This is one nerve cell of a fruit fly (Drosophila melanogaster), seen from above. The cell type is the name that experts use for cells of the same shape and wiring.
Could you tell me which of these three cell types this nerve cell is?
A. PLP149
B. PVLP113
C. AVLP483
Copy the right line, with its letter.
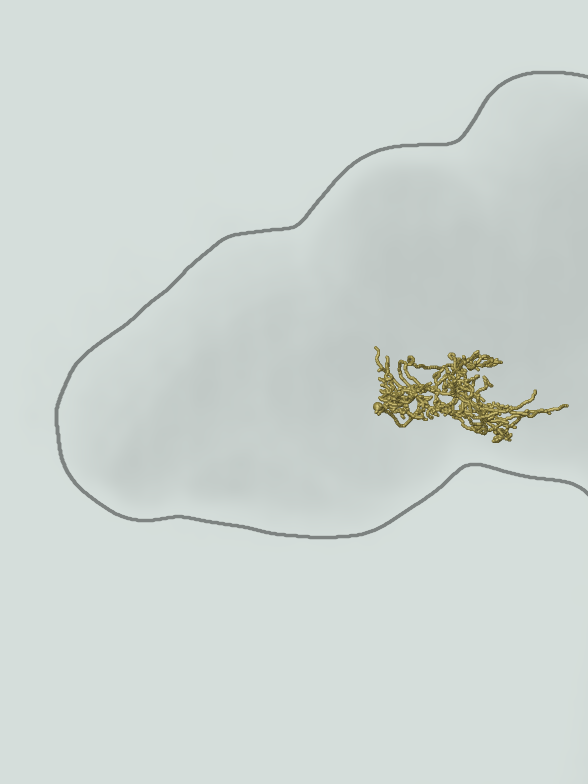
A. PLP149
